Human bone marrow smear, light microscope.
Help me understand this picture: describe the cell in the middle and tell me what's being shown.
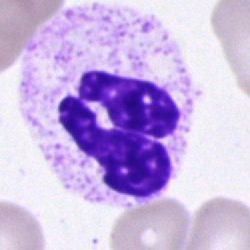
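Two elongated nuclear lobes lie side by side, their dense chromatin stained dark purple. Abundant pale pinkish-lilac cytoplasm carries fine purple granules throughout. Answer: segmented neutrophil.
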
